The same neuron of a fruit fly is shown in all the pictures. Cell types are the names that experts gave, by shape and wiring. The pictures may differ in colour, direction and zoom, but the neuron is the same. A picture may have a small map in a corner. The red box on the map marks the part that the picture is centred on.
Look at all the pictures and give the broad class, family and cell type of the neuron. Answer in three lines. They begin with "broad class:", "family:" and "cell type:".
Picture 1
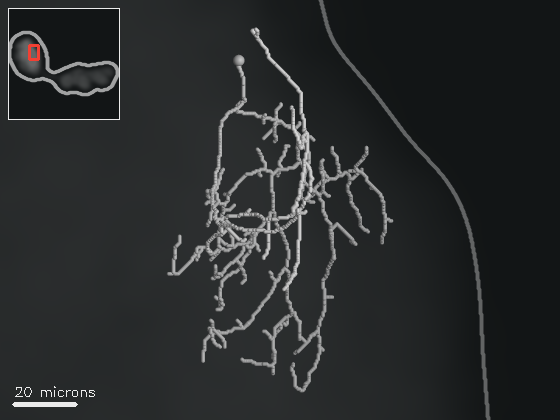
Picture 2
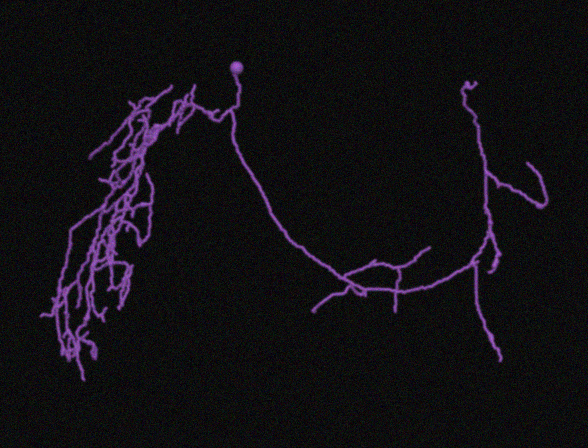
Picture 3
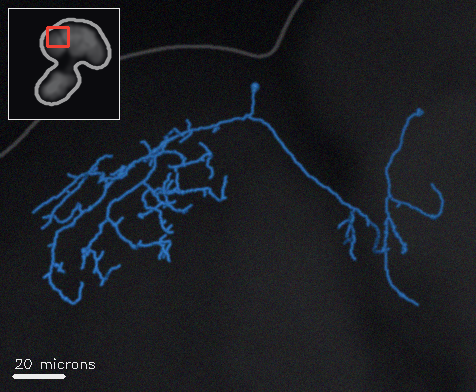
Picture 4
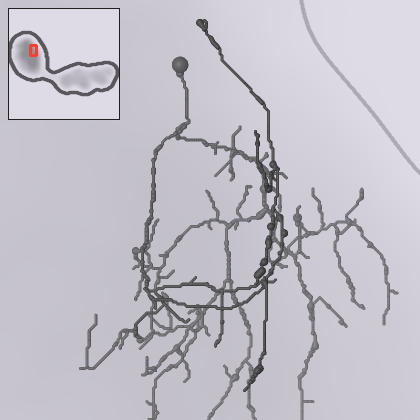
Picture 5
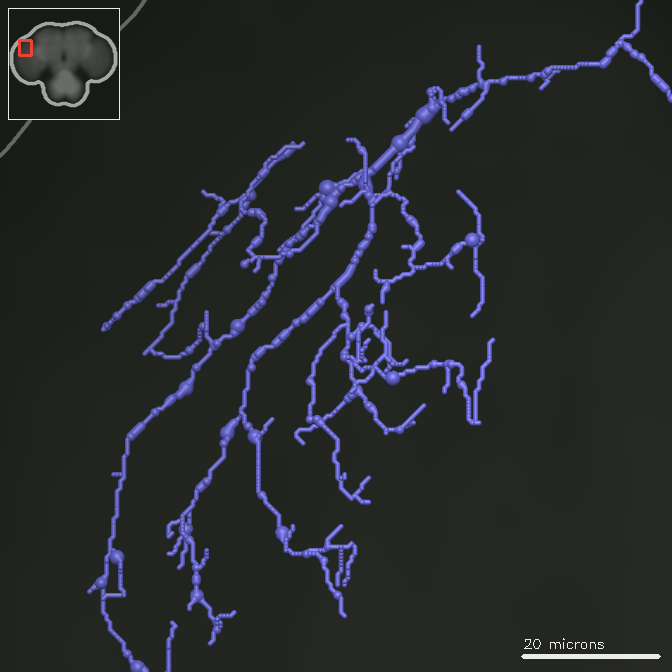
broad class: visual projection neuron
family: MeVP
cell type: MeVP14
